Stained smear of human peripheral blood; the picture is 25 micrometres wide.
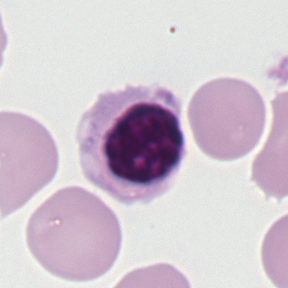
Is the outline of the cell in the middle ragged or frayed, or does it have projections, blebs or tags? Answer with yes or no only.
Yes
